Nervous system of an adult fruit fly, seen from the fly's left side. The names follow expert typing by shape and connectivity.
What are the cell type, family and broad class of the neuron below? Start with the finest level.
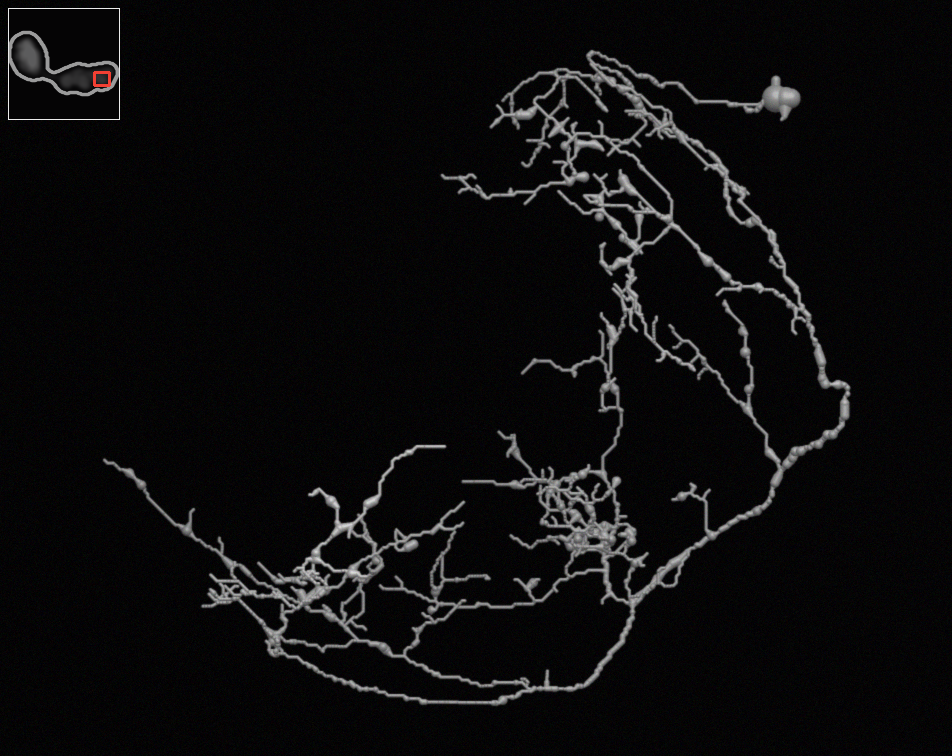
IN19A060_c; hemilineage 19A; nerve-cord intrinsic neuron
